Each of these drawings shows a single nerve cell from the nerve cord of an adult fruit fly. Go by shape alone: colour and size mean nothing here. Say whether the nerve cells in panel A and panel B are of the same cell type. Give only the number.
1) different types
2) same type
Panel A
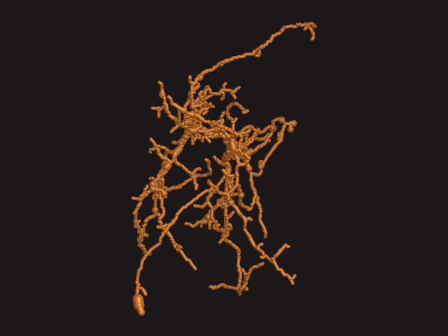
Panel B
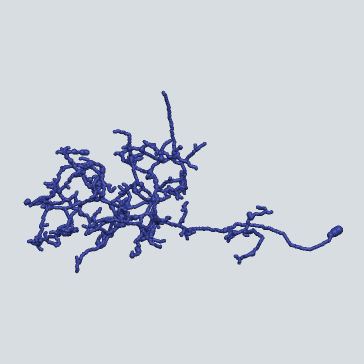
1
